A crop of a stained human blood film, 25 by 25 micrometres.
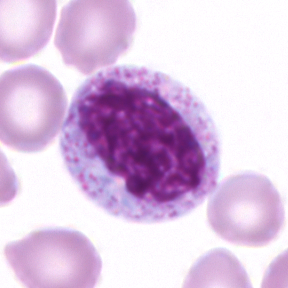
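Metamyelocyte, with a smoothly oval outline and no surface projections. Follow the nucleus: it is a single unlobed oval, about 13 by 9 micrometres, with a shallow notch on its lower-left edge. Its chromatin is dark purple and coarsely clumped, with paler streaks between the clumps. The pale greyish-blue cytoplasm forms a rim that is widest on the lower-left side of the nucleus.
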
